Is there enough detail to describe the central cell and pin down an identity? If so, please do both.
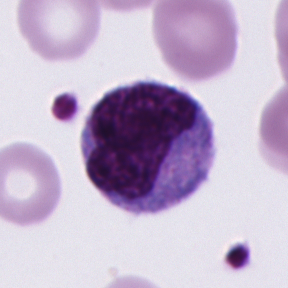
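Start with the outline, which is nearly round and smooth-edged. Most of the cell is taken up by the nucleus, and on its left edge you can find a shallow notch. In the cytoplasm there are fine, sparse pinkish-purple granules, but no vacuoles. This is a monocyte.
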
